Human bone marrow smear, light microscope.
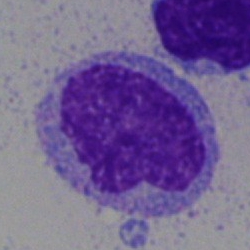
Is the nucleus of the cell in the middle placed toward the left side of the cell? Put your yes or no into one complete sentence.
No, most of its cytoplasm is found to the left of its nucleus.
